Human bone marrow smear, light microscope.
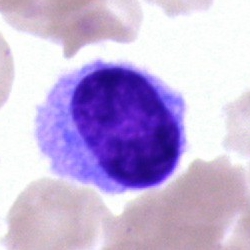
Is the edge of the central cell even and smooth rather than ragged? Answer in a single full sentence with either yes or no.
No, the cell's outline is not smooth; it is ragged or frayed, or has projections, blebs or tags.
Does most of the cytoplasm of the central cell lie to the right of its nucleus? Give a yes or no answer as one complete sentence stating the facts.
No, rather than to the right, most cytoplasm lies to the left of the nucleus.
